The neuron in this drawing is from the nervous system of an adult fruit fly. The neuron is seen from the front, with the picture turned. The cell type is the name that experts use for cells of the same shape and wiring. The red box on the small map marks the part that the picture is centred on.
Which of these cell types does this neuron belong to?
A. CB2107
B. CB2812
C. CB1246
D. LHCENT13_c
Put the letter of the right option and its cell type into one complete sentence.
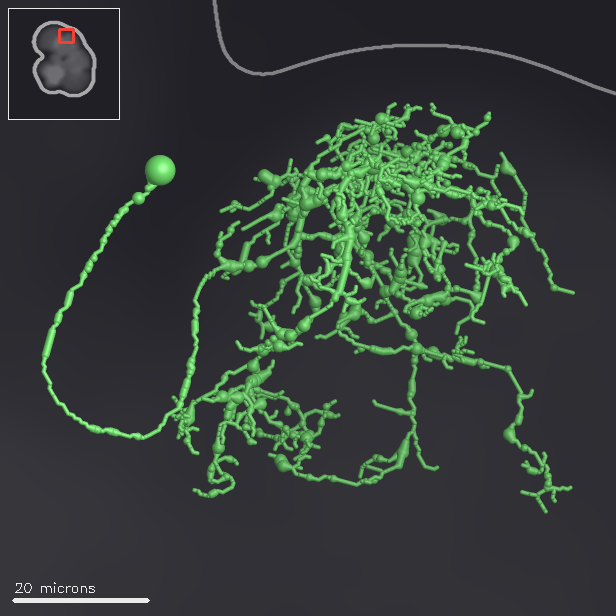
What the neuron is, by cell type, is CB2107, option A.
